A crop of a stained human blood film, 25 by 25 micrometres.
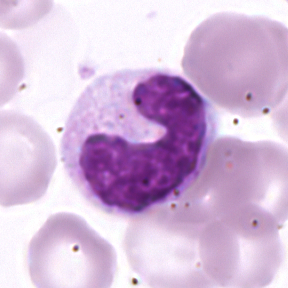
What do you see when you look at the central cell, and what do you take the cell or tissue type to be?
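Item one, the outline: round and smooth. Item two, the nucleus: its notch opens toward the left side of the cell. Item three, the cytoplasm: pale greyish lilac, holding only fine, faint, dust-like granules. Result: band neutrophil.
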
